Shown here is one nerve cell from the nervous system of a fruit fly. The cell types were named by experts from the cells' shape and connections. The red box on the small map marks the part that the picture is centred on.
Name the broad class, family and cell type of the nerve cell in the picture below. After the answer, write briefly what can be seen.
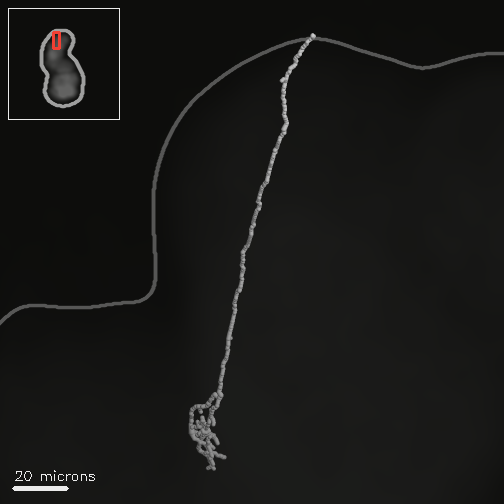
This is a sensory neuron entering the nerve cord. The name of its family is class mechanosensory proprioceptive. Its cell type is SNpp60. No cell body is drawn. From top to bottom in the picture it spans about 170 microns.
